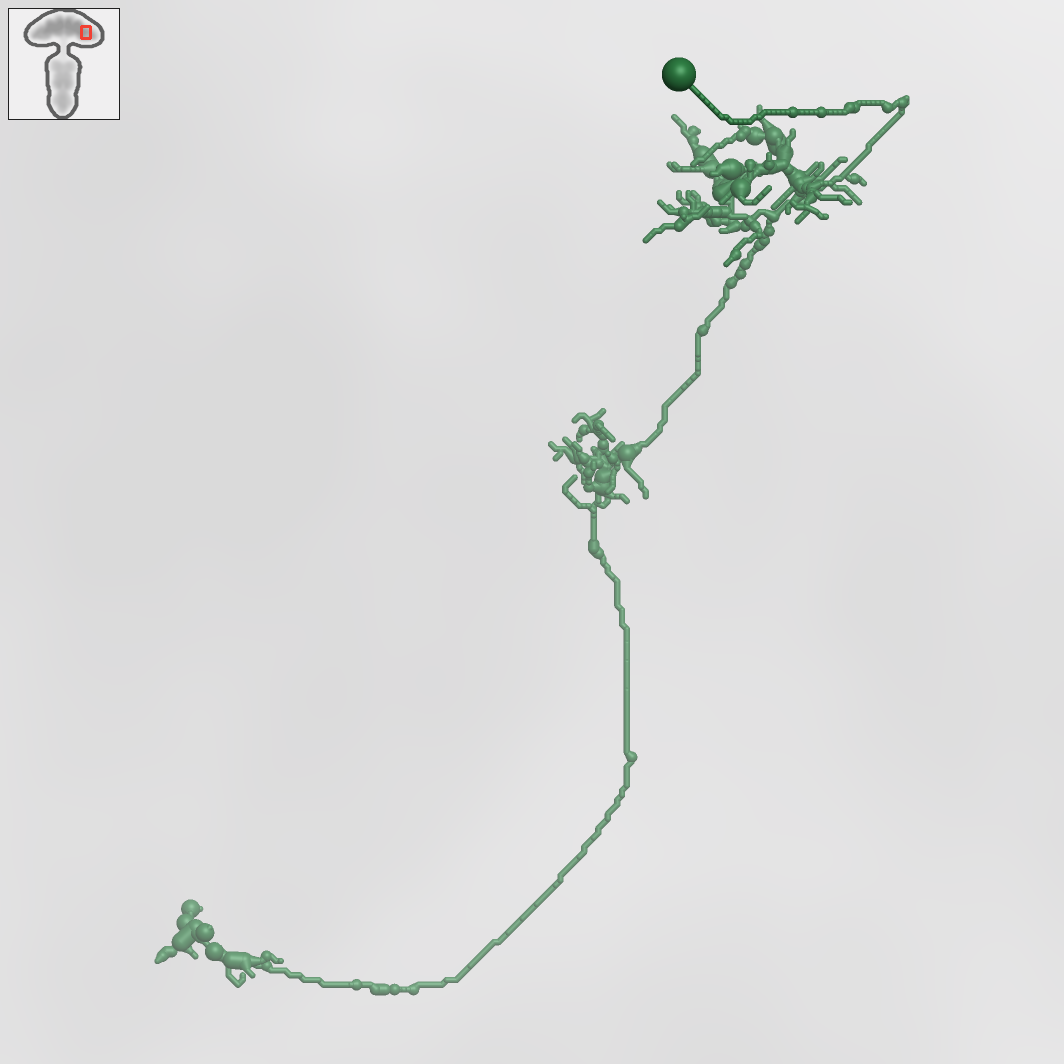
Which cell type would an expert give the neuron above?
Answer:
Tm6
